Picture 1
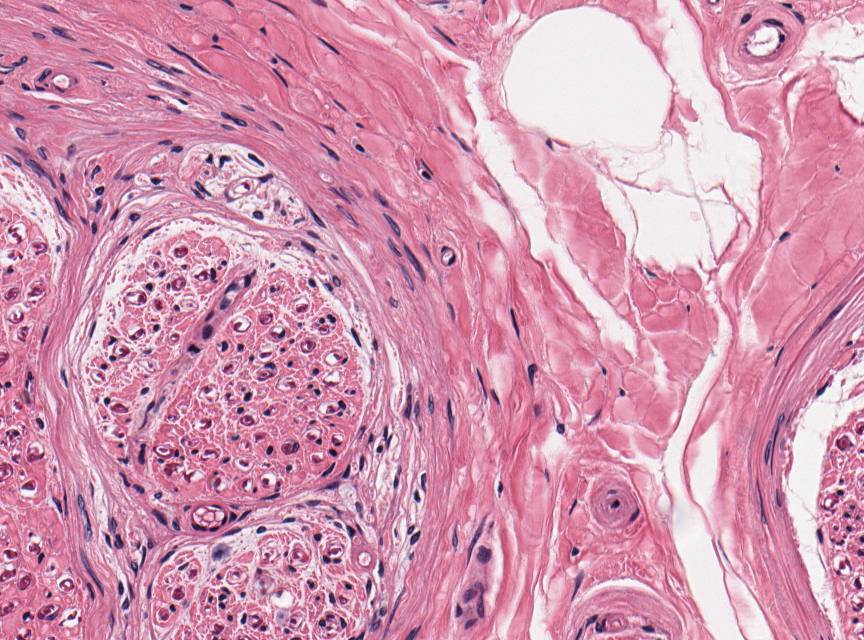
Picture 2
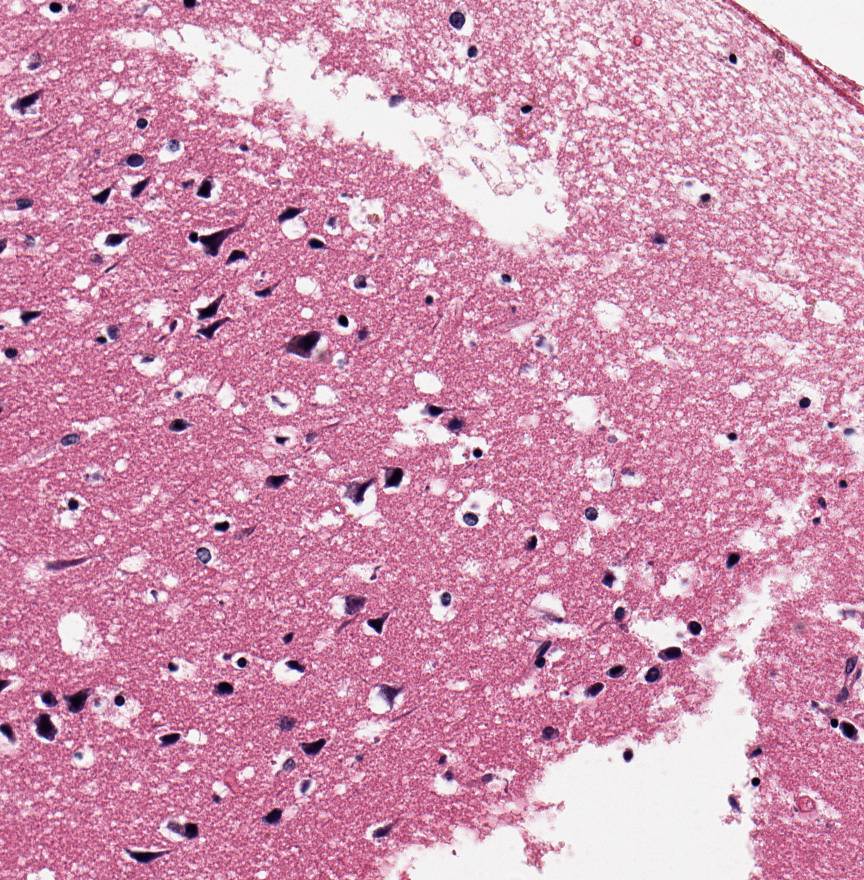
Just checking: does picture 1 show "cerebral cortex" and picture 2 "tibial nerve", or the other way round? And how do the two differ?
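Oh, picture 1's tibial nerve; picture 2's cerebral cortex. In picture 1 you've got rounded bundles at the left, lower left and right edge, set in dense pink fibrous tissue and packed with fibres cut across, each a small pink dot in a pale clear halo. The big bundle left of centre has a thin layered sheath of flattened cells with elongated dark nuclei, and inside the bundles nuclei are sparse, small and dark. Picture 2 is finely granular pink neuropil throughout, with neurons in the left and middle showing dark, shrunken, triangular cell bodies, many inside clear empty halos. Small round dark nuclei with scant cytoplasm are scattered between them.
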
